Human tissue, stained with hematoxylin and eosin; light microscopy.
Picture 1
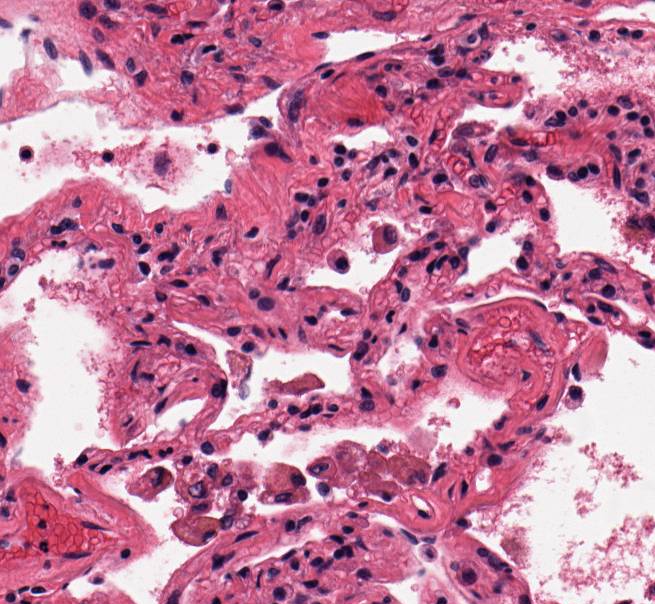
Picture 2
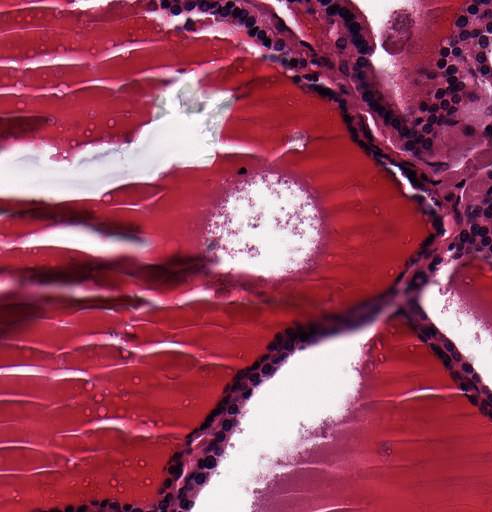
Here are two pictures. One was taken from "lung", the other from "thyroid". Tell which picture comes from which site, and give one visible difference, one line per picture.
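Picture 1 shows tissue from the lung. No glands are present in the field.
Picture 2 shows tissue from the thyroid. Large follicles filled with colloid take up most of the field, with smaller, more crowded follicles at the upper right.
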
